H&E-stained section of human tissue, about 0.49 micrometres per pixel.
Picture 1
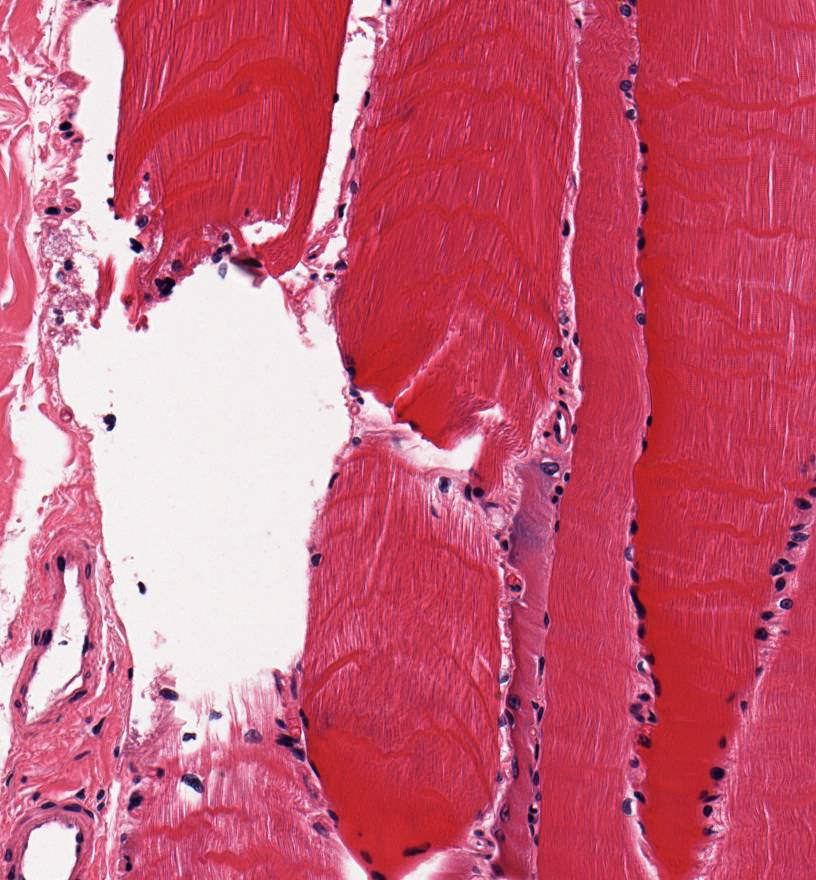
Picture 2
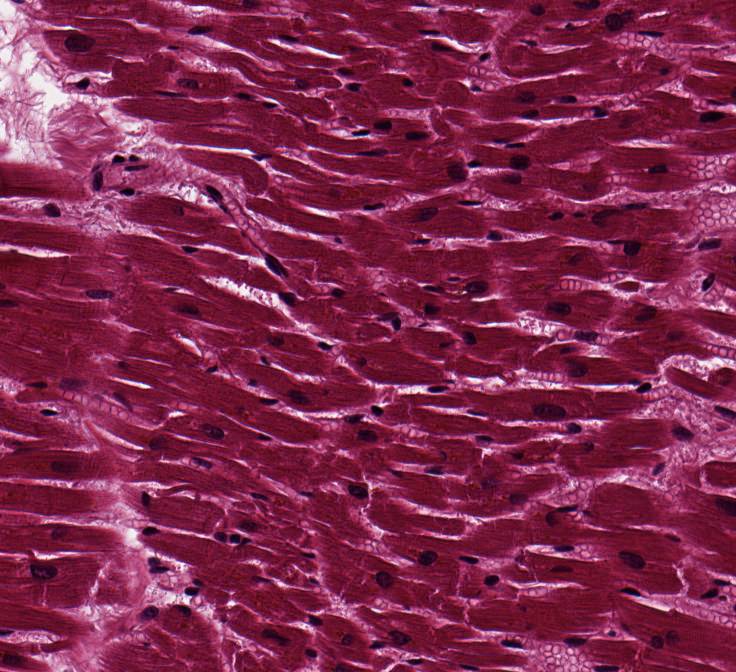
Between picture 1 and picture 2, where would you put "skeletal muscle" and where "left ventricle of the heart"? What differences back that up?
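In picture 1 the tissue is skeletal muscle; in picture 2 it is left ventricle of the heart. In picture 1, long, broad, unbranched fibres lie side by side, running vertically from top to bottom. In picture 2, the fibres branch and join neighbouring fibres, and their oval nuclei lie centrally within the fibre.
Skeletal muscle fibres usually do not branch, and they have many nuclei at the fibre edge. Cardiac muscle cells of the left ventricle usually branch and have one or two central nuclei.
Picture 2 also shows small, dark, slender nuclei in the narrow spaces between fibres.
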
